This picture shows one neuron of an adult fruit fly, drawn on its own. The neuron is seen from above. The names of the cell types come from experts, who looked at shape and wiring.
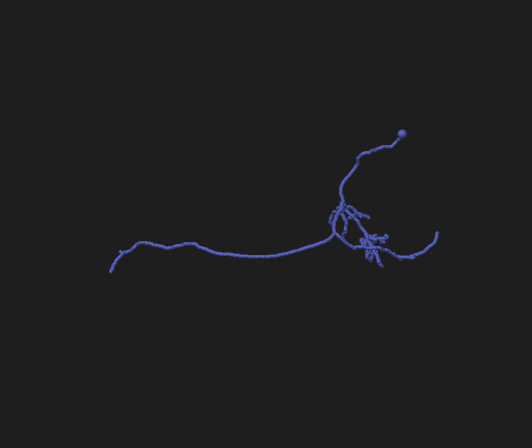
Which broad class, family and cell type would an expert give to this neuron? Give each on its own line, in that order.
central-brain intrinsic neuron
hemilineage ALl1_ventral
CB2558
